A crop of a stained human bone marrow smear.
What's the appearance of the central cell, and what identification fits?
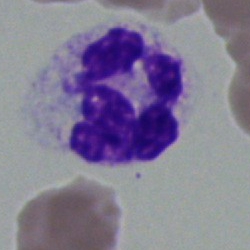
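Look at how the nucleus breaks into several separate lobes, set in a ring around a pale centre. There are no nucleoli to see in it. The cytoplasm has fine, faint lilac granules and no vacuoles. So it's a segmented neutrophil.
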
